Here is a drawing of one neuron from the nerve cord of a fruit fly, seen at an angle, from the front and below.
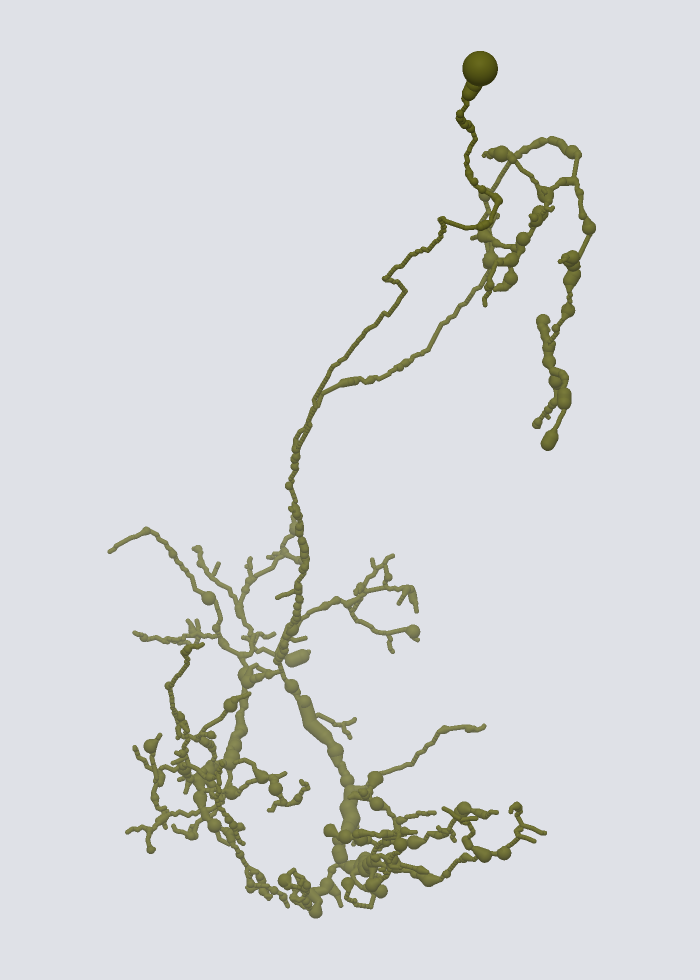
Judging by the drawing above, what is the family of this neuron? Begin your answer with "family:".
family: hemilineage 16B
